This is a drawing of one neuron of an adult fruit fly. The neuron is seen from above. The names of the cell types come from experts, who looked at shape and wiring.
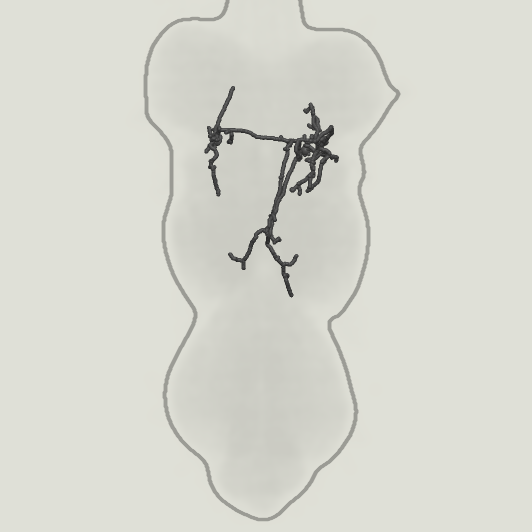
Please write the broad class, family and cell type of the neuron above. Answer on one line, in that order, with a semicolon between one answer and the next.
nerve-cord intrinsic neuron; hemilineage 12A; IN12A043_d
